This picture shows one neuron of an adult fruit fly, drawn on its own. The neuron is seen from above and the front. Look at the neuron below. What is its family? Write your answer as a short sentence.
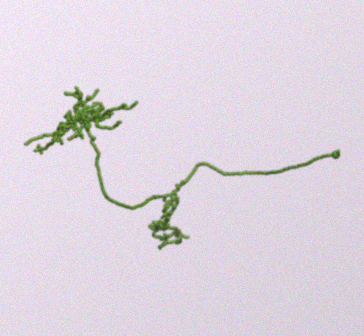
The family is hemilineage CREa1_ventral.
